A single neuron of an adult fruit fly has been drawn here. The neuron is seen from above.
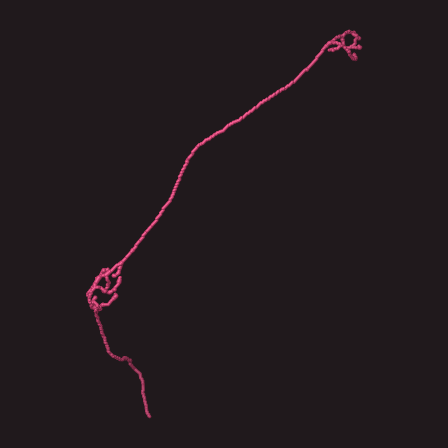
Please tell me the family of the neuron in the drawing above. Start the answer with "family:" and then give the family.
family: class olfactory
